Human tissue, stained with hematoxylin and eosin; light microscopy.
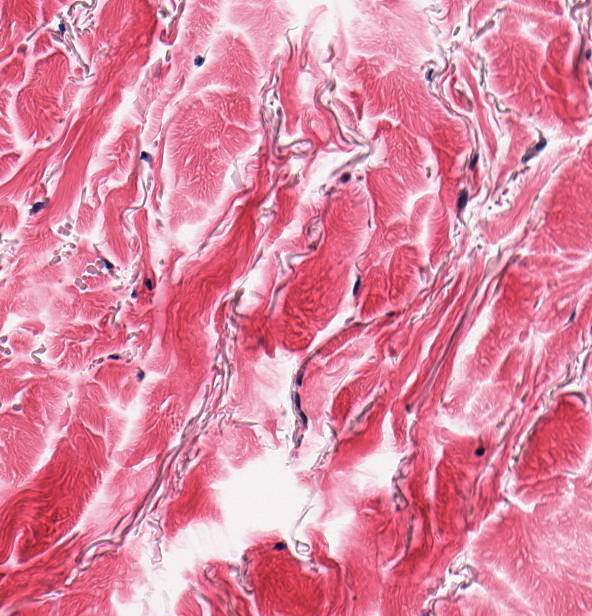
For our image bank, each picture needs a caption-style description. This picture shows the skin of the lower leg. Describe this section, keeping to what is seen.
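Nuclei here are sparse, small and dark, with flattened or spindle shapes. They sit in the narrow gaps between bundles, not within the bundles themselves. Along the bundle edges run thin, wavy strands that stain dark. The field contains no fat cells.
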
